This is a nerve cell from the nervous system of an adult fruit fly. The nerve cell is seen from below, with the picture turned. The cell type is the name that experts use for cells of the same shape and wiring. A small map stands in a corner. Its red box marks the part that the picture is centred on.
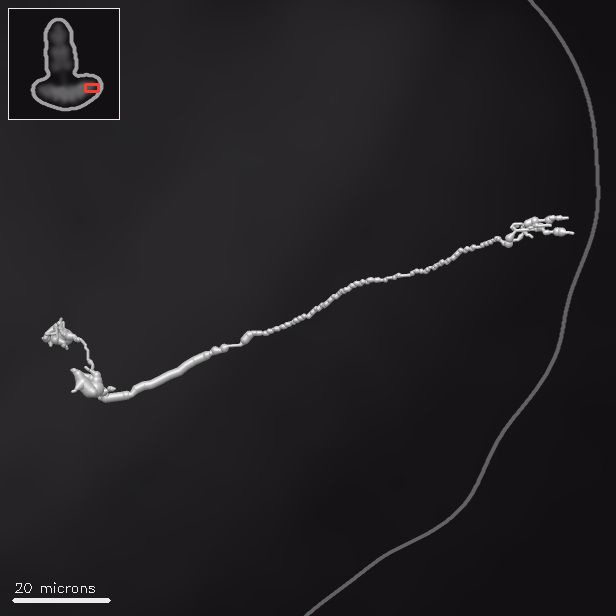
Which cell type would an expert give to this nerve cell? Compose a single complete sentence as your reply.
The nerve cell is of cell type T1.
